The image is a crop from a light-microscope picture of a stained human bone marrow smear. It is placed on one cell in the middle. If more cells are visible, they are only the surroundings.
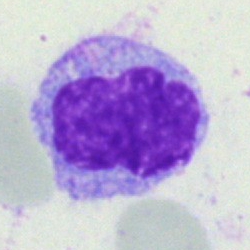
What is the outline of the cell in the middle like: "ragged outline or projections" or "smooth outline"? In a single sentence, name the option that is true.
This cell has a rough outline rather than a smooth one.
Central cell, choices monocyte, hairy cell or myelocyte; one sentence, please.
Here the centrally located cell is a monocyte.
